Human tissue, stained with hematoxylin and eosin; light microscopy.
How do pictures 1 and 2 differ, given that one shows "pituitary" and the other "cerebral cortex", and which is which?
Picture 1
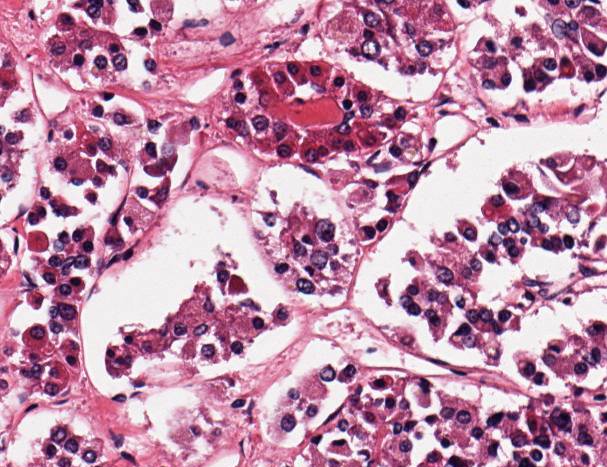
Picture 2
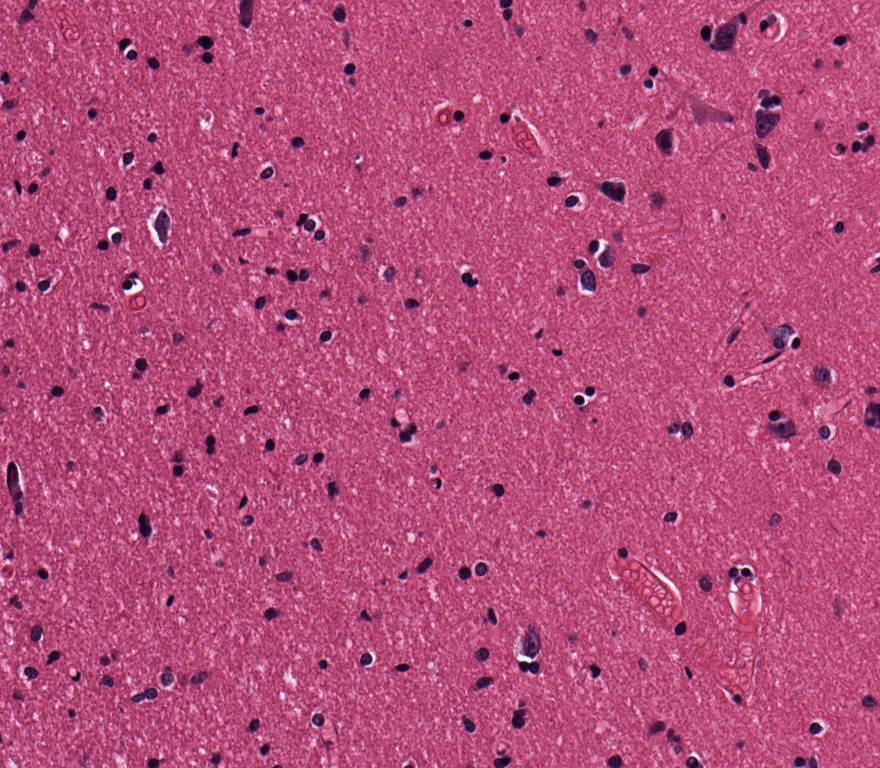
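First, assignment: picture 1 is pituitary, picture 2 cerebral cortex. Pattern: picture 1 shows rounded nests divided by thin, delicate pink septa, many shrunk away to leave clear gaps; picture 2 is a finely granular pink background with small dark nuclei scattered fairly evenly. Cells: picture 1 has scattered cells whose densely eosinophilic cytoplasm stands out; picture 2 mostly shows small round dark nuclei with little or no visible cytoplasm, plus a few larger angular cells with purplish cytoplasm at upper right.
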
